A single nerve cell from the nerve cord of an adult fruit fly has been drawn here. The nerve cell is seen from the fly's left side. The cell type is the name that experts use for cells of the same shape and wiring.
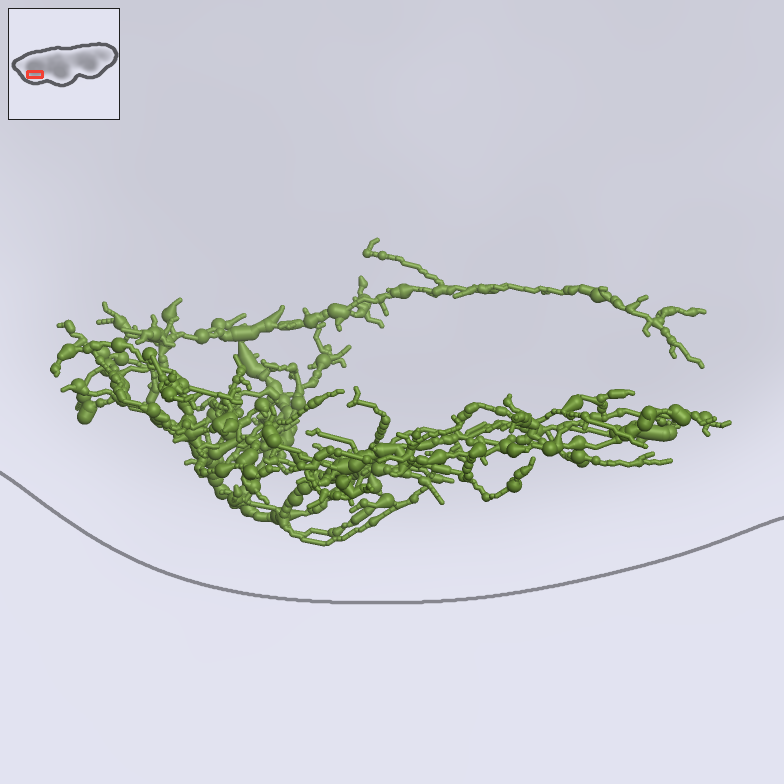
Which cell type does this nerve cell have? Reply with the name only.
IN01B021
